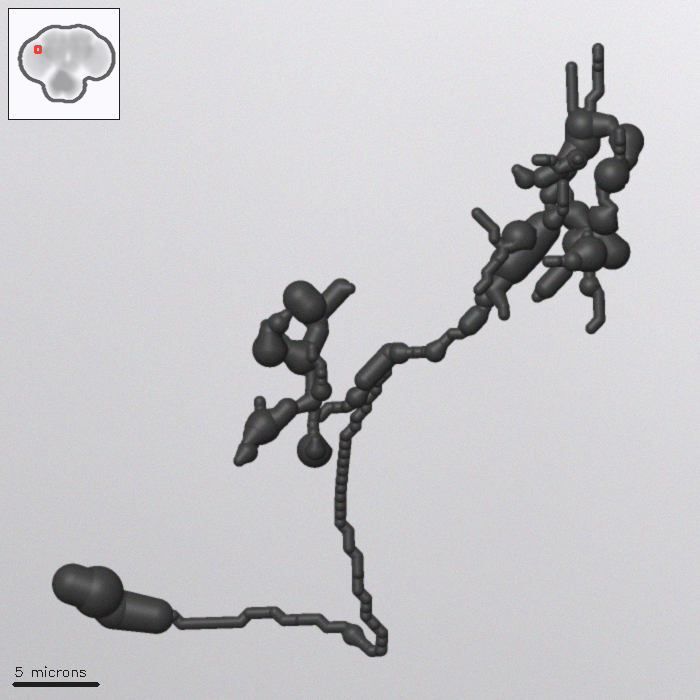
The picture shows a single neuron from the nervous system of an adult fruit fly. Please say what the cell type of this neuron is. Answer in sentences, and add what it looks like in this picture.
Its cell type is T5a. It is an optic-lobe intrinsic neuron. The cell body can be seen at the lower left of the picture. By the scale bar it is about 35 microns tall in this view.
